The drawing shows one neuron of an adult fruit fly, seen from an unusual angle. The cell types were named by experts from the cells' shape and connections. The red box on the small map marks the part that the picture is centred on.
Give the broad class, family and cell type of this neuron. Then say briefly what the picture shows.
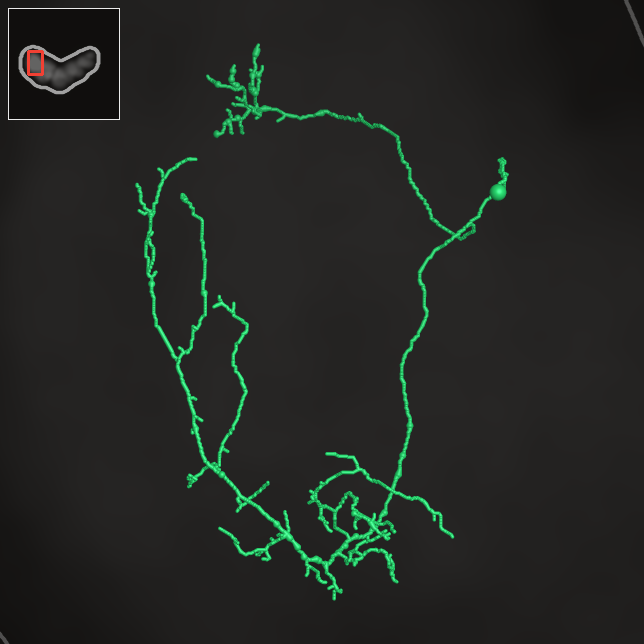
Its broad class is visual projection neuron. The family is hemilineage VLPp&l1_lateral. Its cell type is LC43. Dozens of branch ends can be seen. In this view it is taller than it is wide.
